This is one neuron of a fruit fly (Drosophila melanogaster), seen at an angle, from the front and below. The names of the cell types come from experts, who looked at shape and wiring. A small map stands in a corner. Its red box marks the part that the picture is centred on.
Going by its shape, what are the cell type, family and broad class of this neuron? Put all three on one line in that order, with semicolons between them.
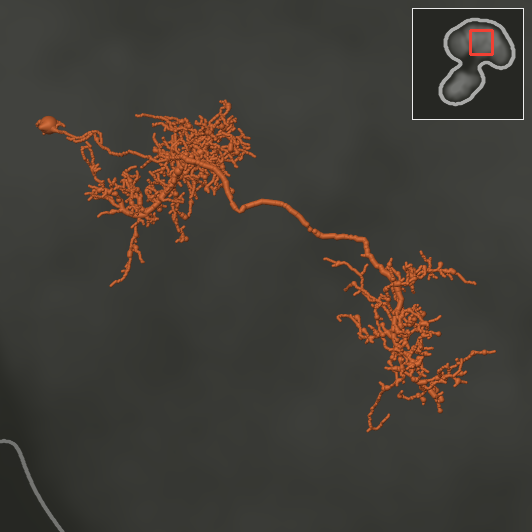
IB061; hemilineage 07B; central-brain intrinsic neuron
